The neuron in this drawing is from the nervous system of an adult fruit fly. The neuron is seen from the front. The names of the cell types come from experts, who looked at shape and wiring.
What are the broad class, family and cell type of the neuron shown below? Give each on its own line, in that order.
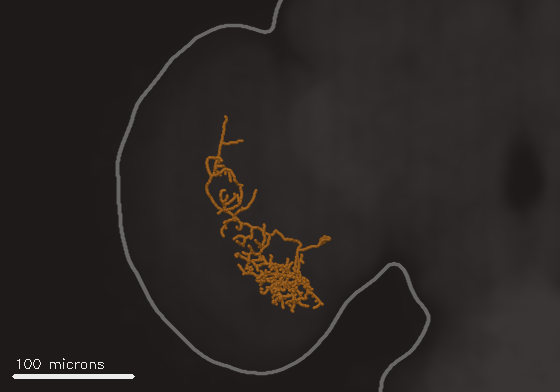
optic-lobe intrinsic neuron
LPi
LPi3b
